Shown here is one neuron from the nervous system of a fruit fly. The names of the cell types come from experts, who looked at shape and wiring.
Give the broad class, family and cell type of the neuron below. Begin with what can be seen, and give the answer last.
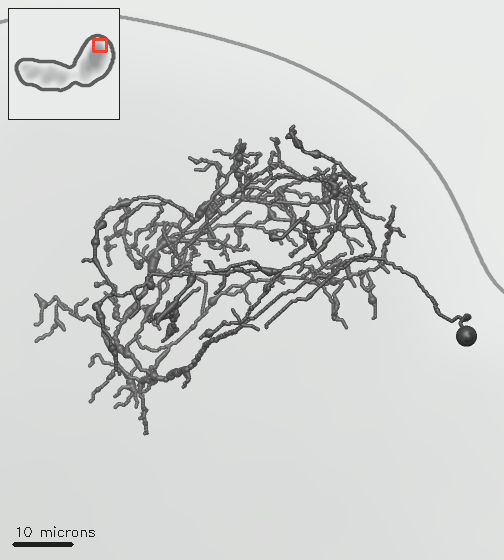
The cell body is on the right of the picture. From left to right in the picture it spans about 75 microns. Dozens of branch ends can be seen. This is a central-brain intrinsic neuron. Its family is hemilineage LHd1. Its cell type is CB1263.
